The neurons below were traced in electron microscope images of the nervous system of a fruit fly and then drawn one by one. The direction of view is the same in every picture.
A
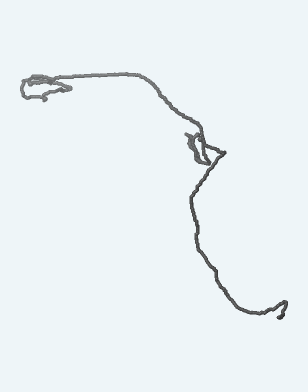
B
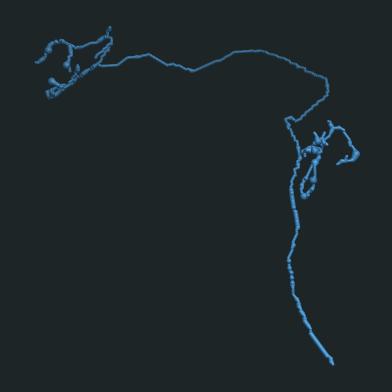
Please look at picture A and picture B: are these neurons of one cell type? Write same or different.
different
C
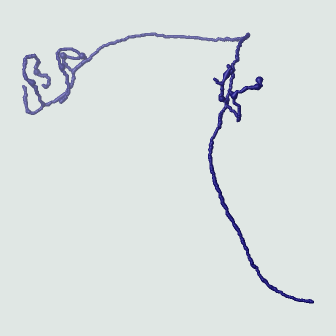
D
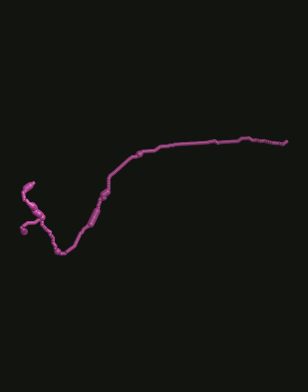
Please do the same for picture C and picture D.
same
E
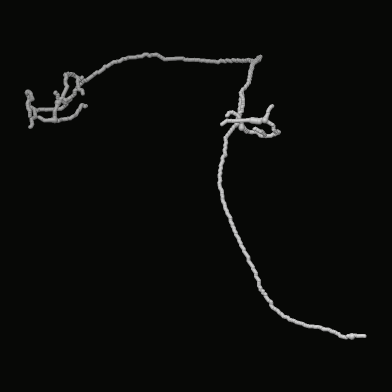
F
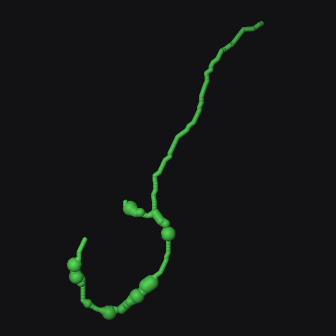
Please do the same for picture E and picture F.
different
